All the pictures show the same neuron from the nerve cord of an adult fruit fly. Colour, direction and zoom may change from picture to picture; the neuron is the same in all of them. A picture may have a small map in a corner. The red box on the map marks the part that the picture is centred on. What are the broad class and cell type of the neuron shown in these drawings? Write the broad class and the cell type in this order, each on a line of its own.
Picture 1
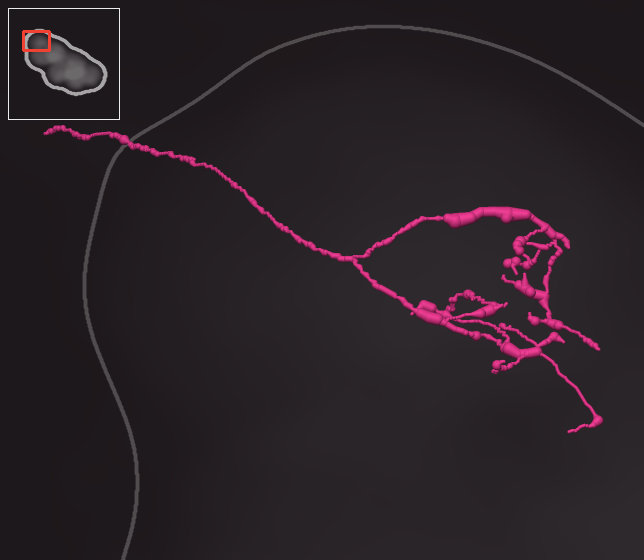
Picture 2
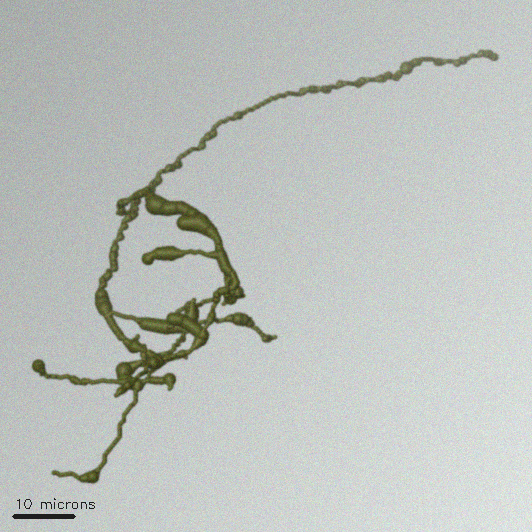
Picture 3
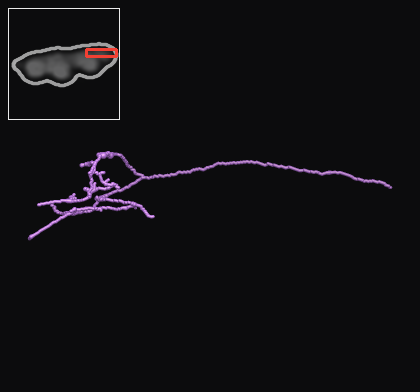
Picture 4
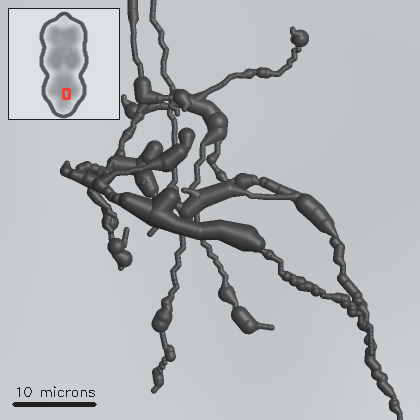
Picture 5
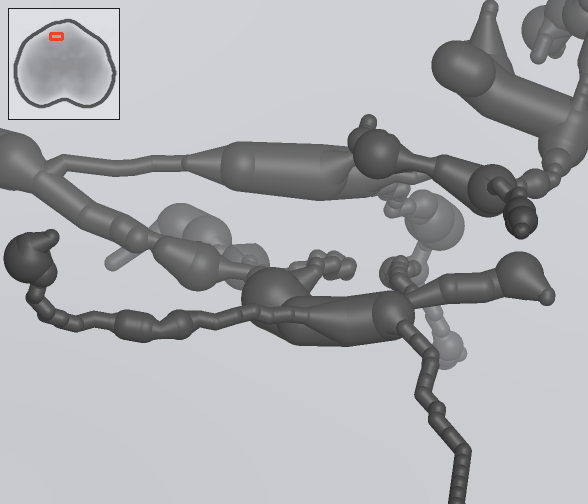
sensory neuron entering the nerve cord
SNxx15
